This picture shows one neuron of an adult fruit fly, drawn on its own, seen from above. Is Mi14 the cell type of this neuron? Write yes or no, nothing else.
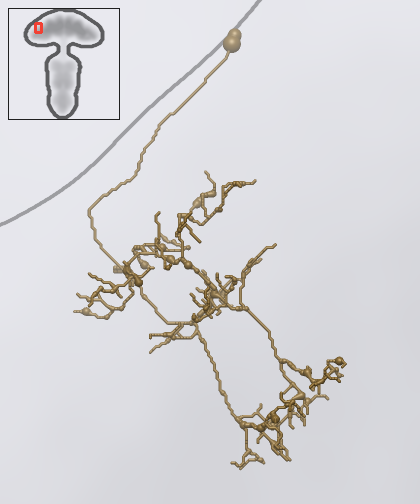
yes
